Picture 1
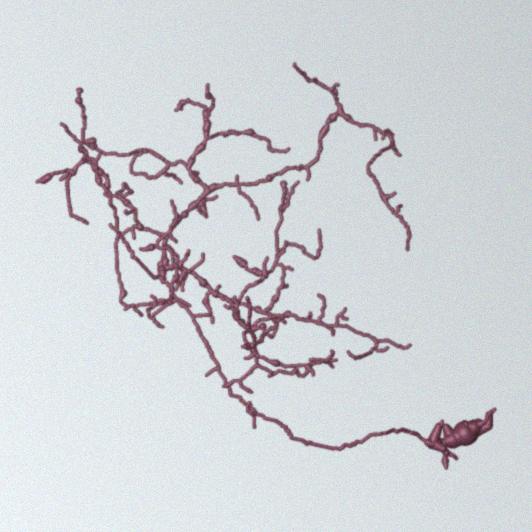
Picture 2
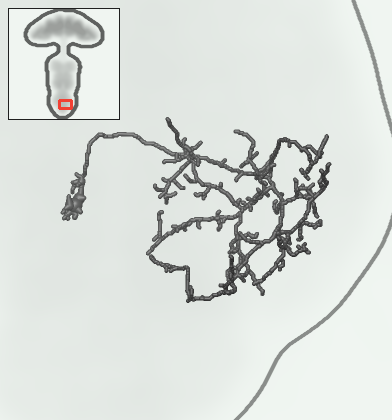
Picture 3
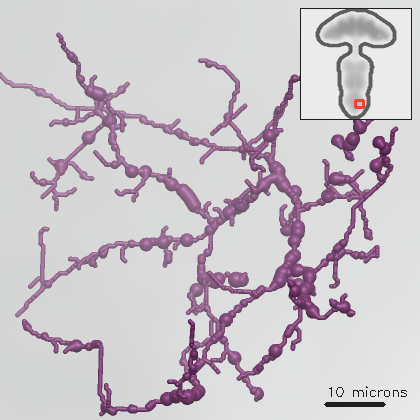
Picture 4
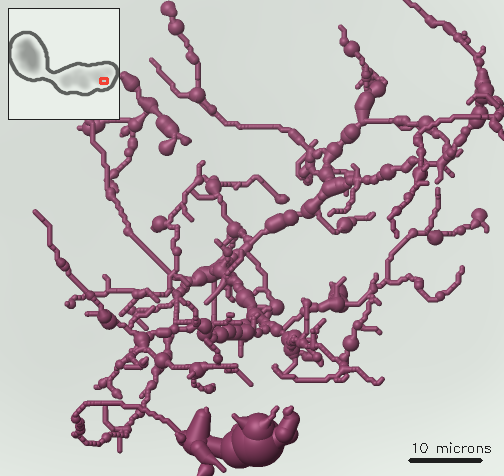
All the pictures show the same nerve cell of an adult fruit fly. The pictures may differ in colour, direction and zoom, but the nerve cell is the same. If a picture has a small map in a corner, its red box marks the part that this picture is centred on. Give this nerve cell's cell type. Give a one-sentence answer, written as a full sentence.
This nerve cell is categorized as cell type IN13B089.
